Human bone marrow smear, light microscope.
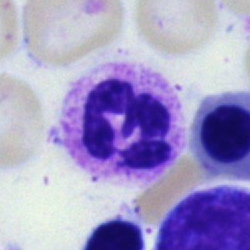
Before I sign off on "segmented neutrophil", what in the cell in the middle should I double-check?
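This segmented neutrophil has a nucleus divided into several separate lobes. The lobes are arranged in a ring around a pale central area. The chromatin is dense and dark purple.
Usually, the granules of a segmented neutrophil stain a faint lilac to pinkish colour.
The fine granules scattered throughout the cytoplasm here are pinkish-violet, which goes with that.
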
